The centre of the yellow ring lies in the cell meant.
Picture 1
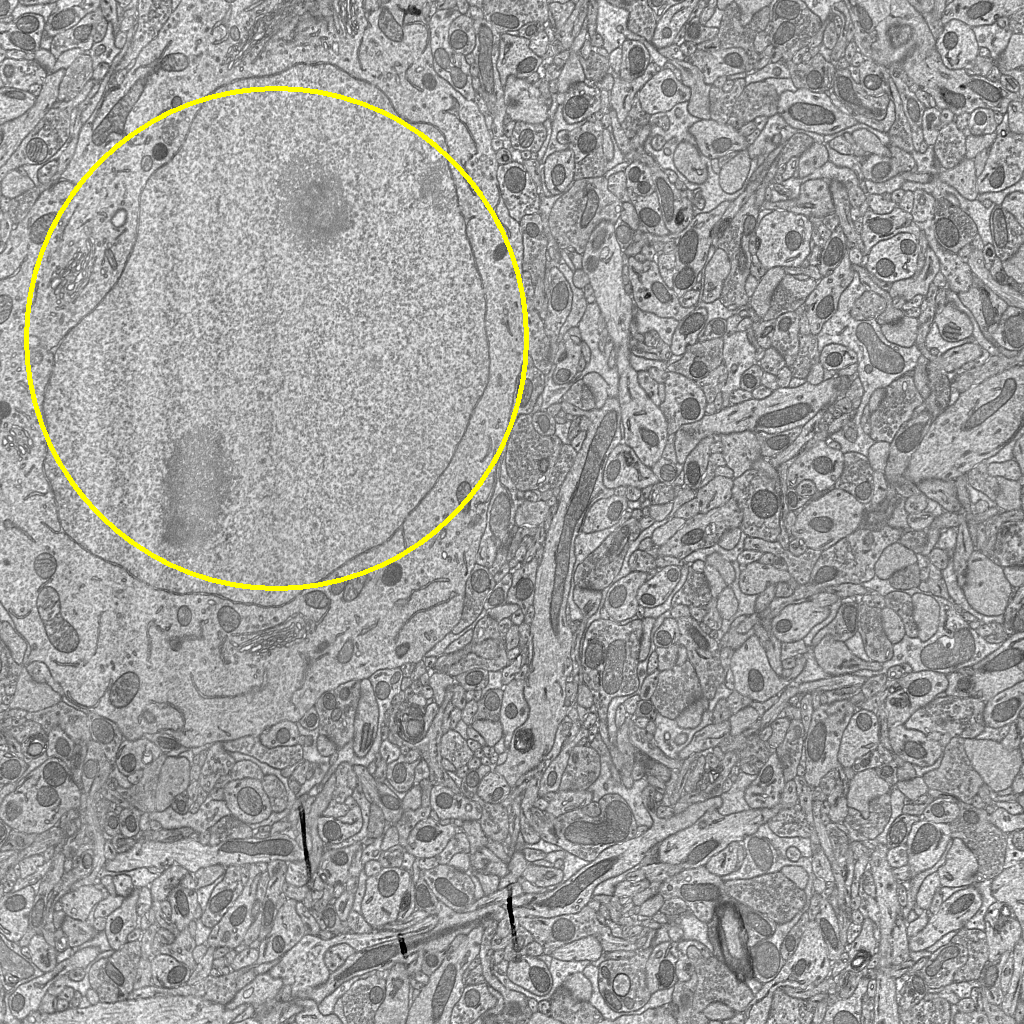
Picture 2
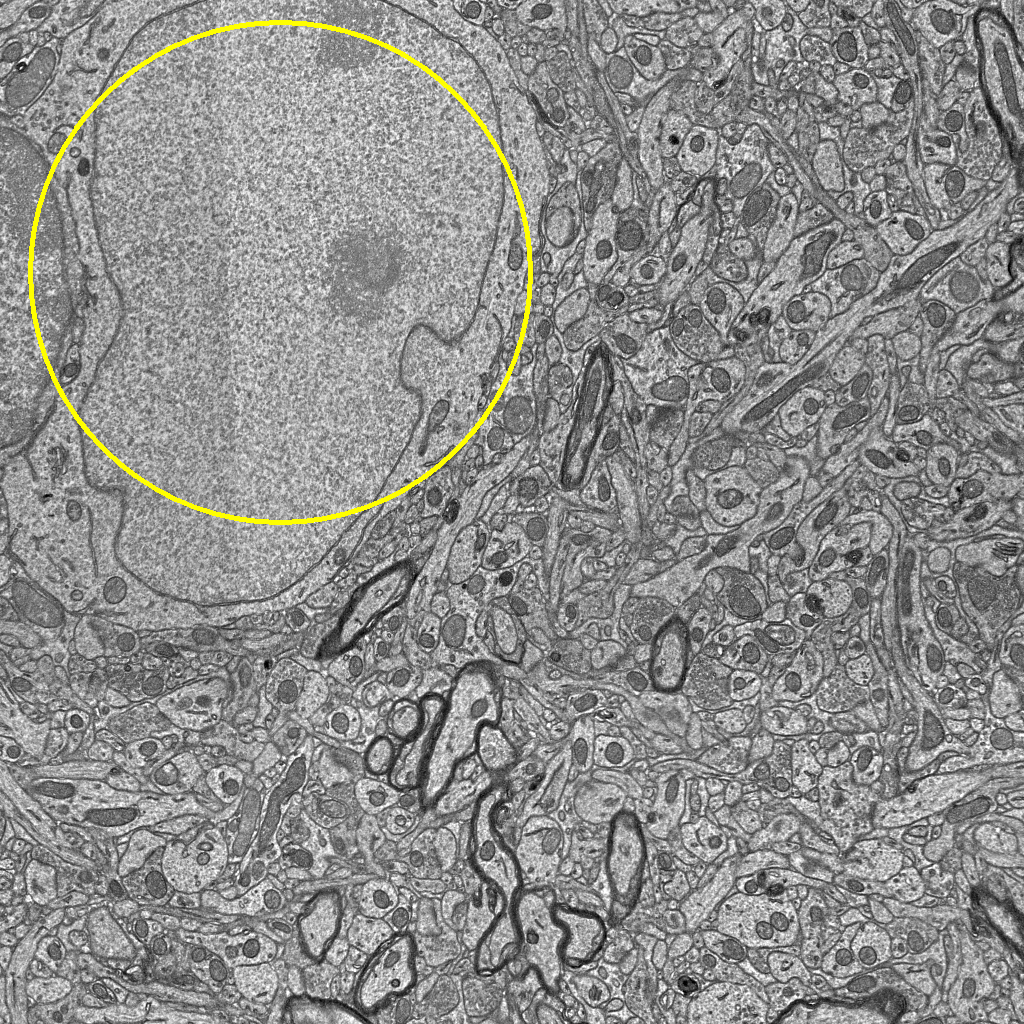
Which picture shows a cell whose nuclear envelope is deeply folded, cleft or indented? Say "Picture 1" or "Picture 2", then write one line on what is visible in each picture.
Picture 2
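Picture 1: The nuclear envelope runs smoothly, without deep infoldings.
Picture 2: The nuclear envelope has one deep fold on its lower right side.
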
